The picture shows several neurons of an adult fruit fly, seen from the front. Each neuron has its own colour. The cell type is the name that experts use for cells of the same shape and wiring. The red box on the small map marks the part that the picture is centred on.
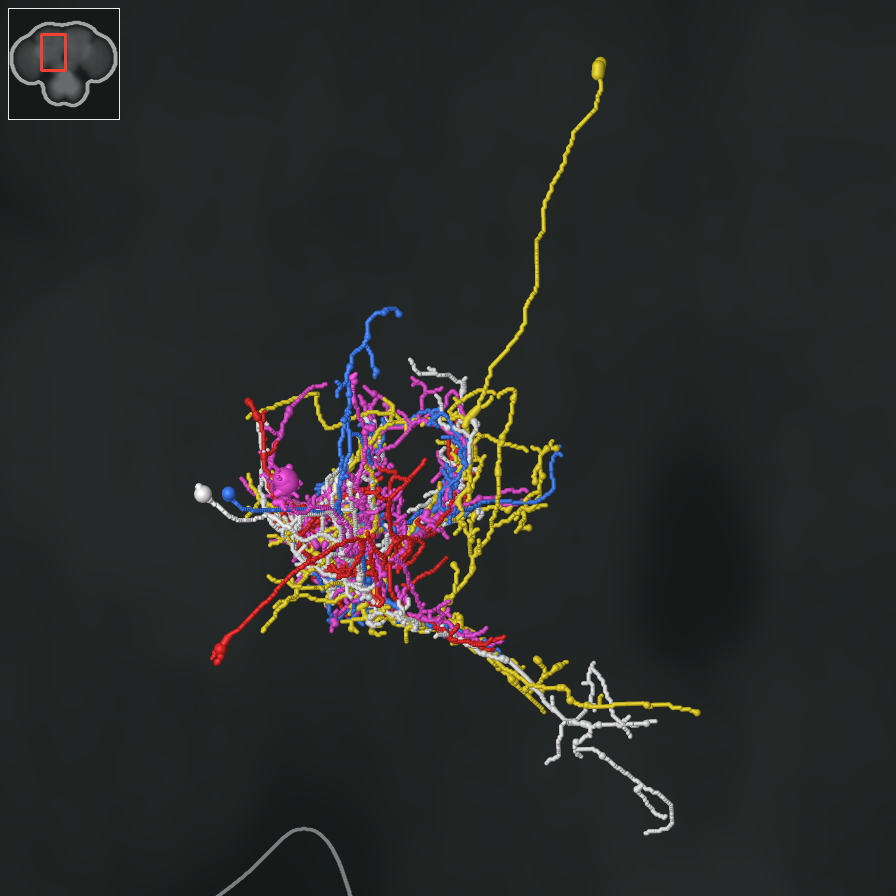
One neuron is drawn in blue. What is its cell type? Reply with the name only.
WED010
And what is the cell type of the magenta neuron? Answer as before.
WED008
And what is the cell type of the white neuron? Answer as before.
CB0640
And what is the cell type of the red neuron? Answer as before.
WED028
